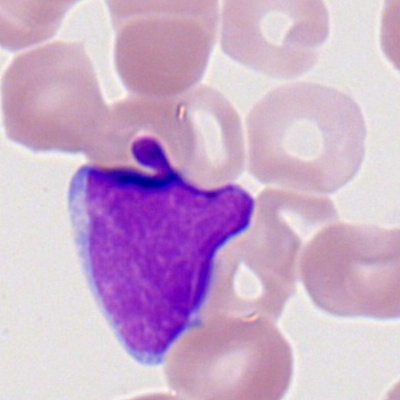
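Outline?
Angular, roughly triangular.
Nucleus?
Fills almost the whole cell; a small round purple knob juts from its top edge on a narrow neck.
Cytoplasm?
Thin pale blue rim, mainly along the left edge.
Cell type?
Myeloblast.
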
